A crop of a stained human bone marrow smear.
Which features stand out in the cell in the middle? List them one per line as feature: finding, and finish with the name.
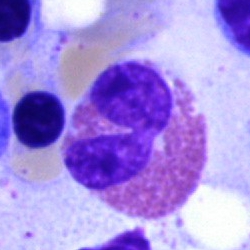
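Chromatin: dense, darkly stained purple in both lobes
Granules: pink-orange, densely packed throughout the cytoplasm
Cytoplasm: mostly to the right of the nucleus
Identity: eosinophil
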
